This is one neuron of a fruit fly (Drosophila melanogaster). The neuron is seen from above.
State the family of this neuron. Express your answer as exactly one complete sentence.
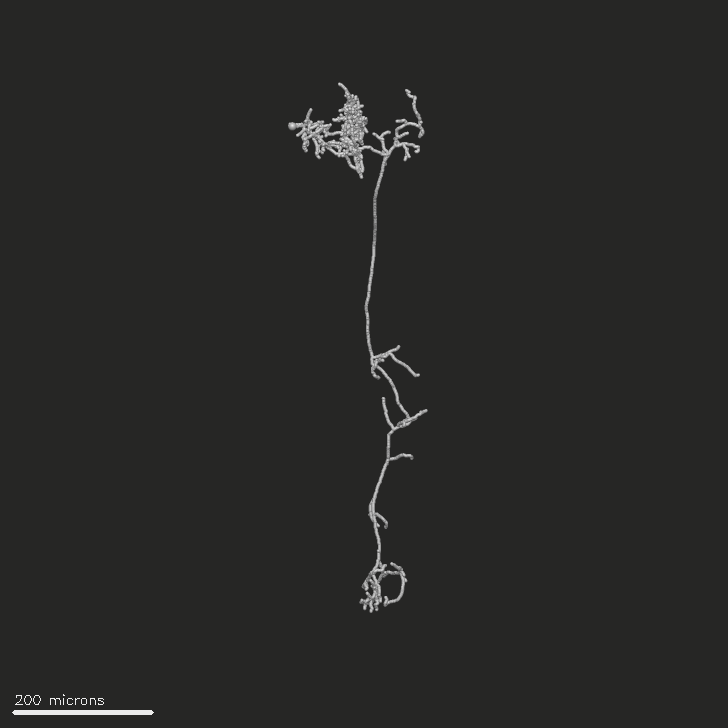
In family terms, the neuron is hemilineage LB7.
